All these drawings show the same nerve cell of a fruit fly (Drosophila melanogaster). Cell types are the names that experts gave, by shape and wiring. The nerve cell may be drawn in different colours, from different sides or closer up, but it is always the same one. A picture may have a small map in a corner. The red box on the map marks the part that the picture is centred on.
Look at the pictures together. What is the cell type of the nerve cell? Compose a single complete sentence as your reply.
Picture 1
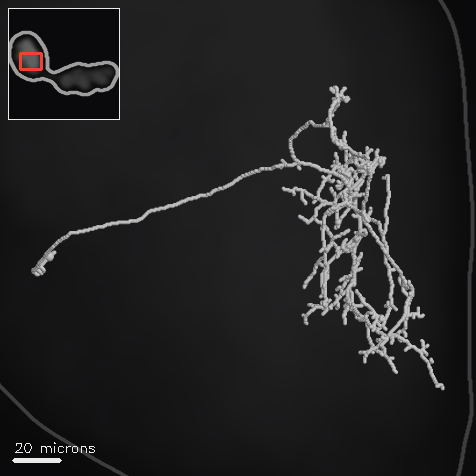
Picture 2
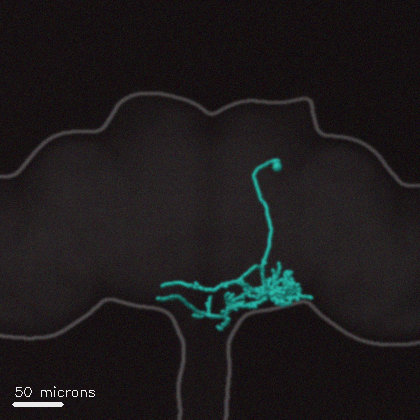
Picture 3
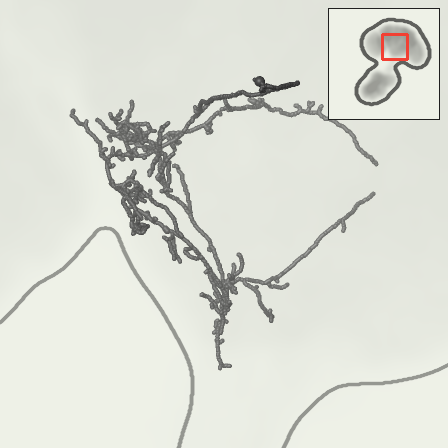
What this nerve cell is, by cell type, is CB1421.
